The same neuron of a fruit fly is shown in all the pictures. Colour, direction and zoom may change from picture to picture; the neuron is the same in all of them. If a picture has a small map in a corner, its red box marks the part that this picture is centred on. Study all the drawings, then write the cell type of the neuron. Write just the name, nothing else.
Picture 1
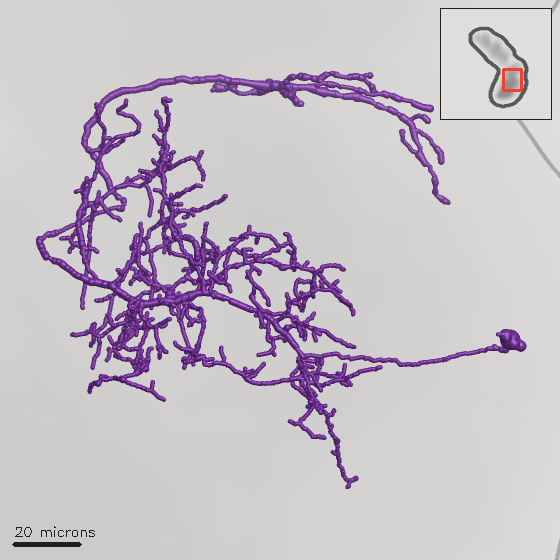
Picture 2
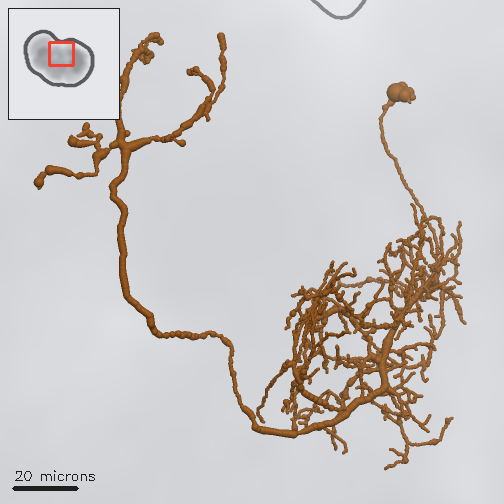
GNG288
